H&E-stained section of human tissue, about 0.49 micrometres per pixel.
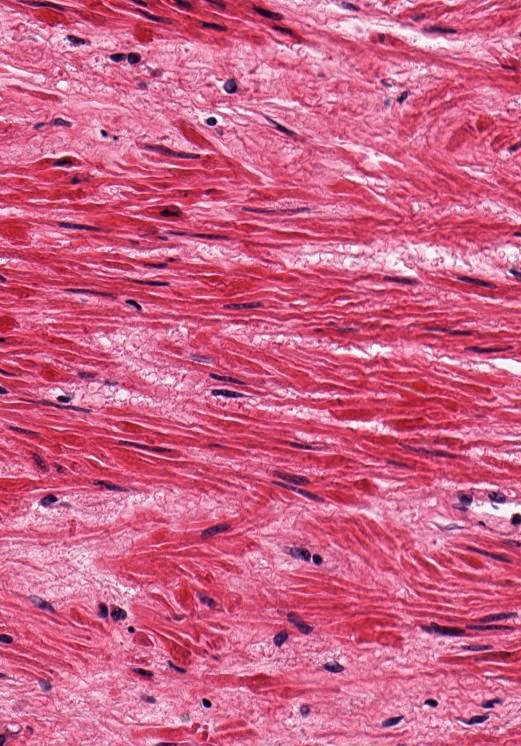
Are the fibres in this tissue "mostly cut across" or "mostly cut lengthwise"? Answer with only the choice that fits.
Mostly cut lengthwise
